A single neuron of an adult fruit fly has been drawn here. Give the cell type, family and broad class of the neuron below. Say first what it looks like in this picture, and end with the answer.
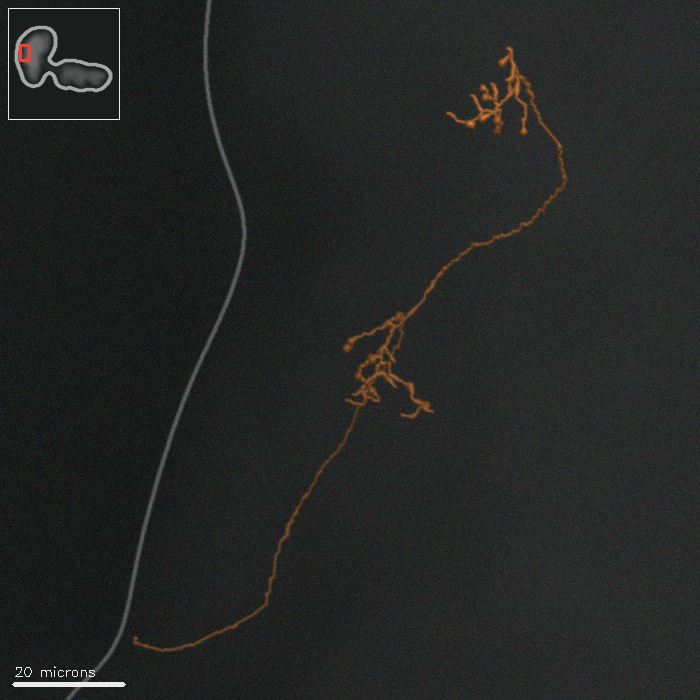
It is in the brain and does not reach the nerve cord. No cell body is drawn. From top to bottom in the picture it spans about 110 microns. The cell type is ORN_DC4. The name of its family is class olfactory. This is a sensory neuron entering the brain.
